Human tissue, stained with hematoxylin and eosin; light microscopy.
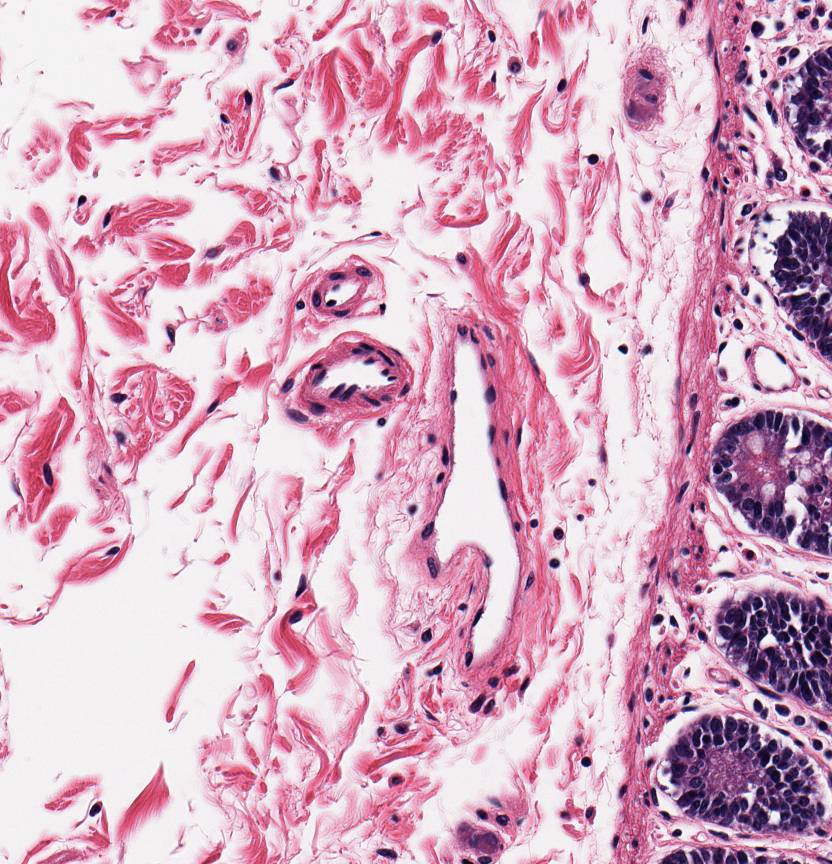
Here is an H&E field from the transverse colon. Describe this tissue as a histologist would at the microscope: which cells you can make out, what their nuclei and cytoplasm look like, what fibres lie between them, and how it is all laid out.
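First, the layout: glandular tissue occupies a narrow strip along the right edge, and loose connective tissue fills the rest. Next, the glands: rounded profiles lined by crowded cells with dark purple nuclei. Then, a thin pink band of smooth muscle running vertically between the glands and the loose connective tissue. Finally, near the top, just left of that band, a small rounded nest of cells with purplish-pink cytoplasm.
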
